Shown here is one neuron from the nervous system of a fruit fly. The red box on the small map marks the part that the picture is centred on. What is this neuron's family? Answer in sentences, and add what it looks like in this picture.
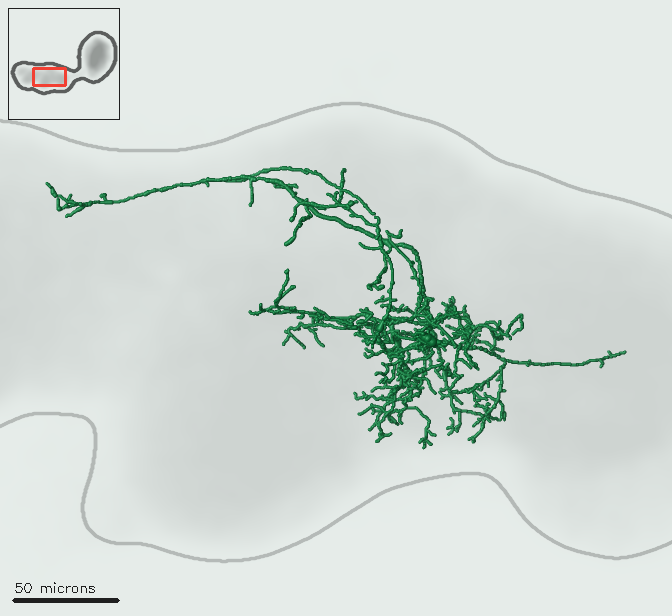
The family is hemilineage 17A. Its broad class is nerve-cord intrinsic neuron. From left to right in the picture it spans about 300 microns. Dozens of branch ends can be seen.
